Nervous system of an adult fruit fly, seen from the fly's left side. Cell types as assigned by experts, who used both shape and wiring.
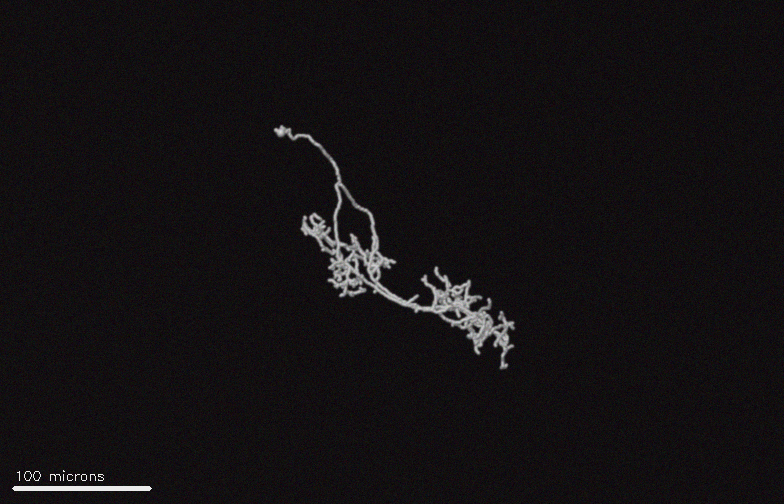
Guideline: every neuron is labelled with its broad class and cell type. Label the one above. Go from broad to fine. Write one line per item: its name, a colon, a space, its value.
broad class: central-brain intrinsic neuron
cell type: LAL019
